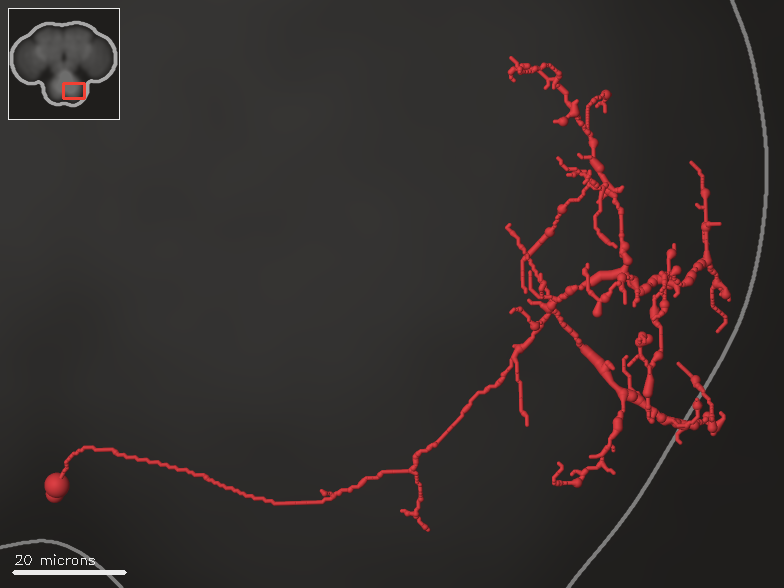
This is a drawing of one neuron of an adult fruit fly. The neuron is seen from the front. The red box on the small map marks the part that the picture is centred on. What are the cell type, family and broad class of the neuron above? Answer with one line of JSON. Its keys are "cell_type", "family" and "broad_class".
{"cell_type": "IN13B075", "family": "hemilineage 13B", "broad_class": "nerve-cord intrinsic neuron"}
